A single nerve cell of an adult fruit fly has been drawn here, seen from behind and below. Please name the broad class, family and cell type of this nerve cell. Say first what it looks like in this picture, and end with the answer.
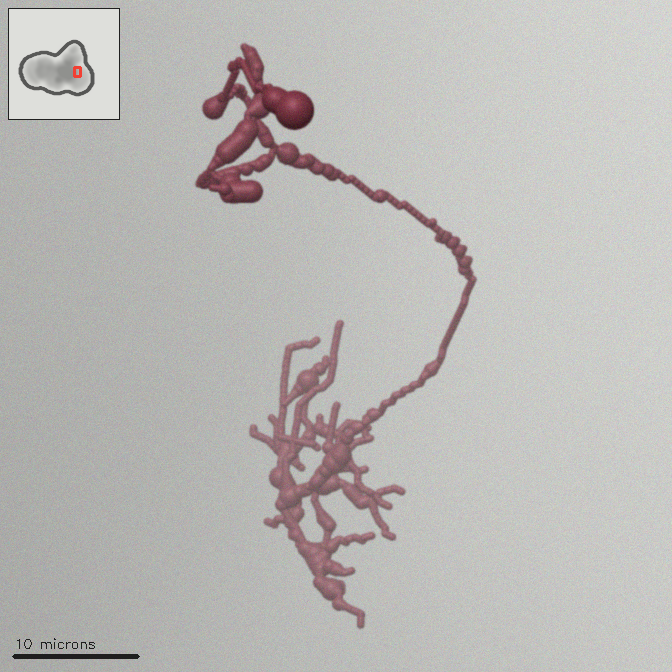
The cell body is at the top of the picture. From top to bottom in the picture it spans about 45 microns. It is an optic-lobe intrinsic neuron. The family is T. The cell type is T4a.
